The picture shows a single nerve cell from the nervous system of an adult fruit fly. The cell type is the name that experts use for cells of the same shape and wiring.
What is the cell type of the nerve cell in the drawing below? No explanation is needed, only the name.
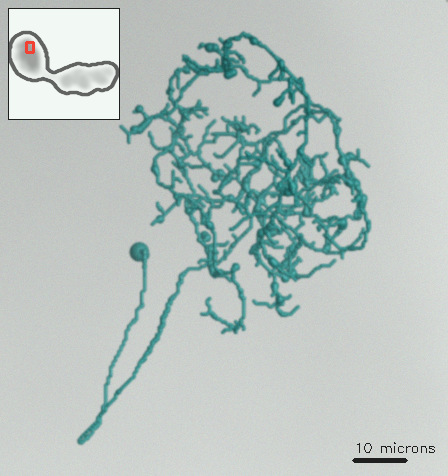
CB2755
